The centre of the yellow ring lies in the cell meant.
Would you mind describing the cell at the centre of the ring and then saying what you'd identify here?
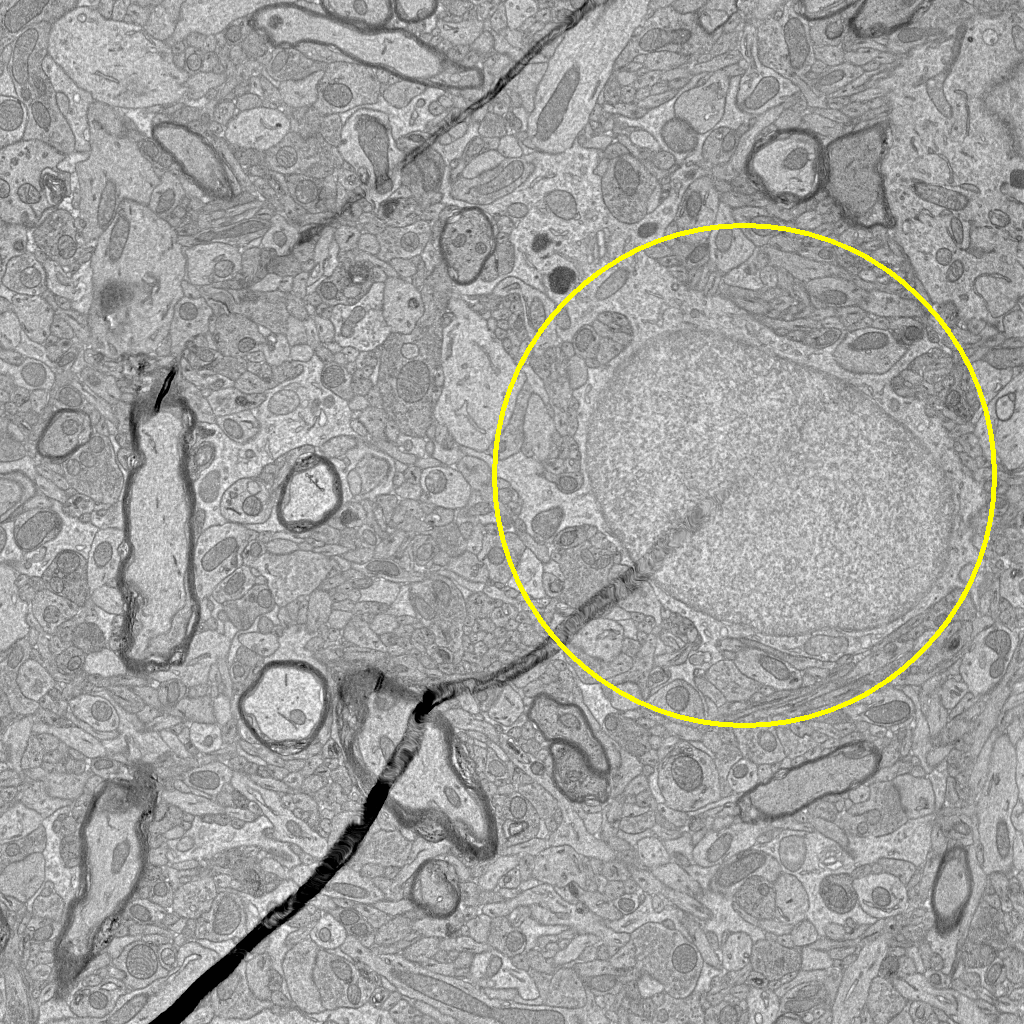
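Running from upper left to lower right is the long axis of the nucleus. Its outline is smooth, with no deep infoldings. The chromatin is pale and finely granular, spread evenly through the whole nucleus. No thick dark band of chromatin lines the inside of the envelope. The cell is an astrocyte.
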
